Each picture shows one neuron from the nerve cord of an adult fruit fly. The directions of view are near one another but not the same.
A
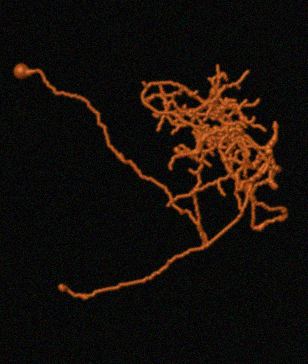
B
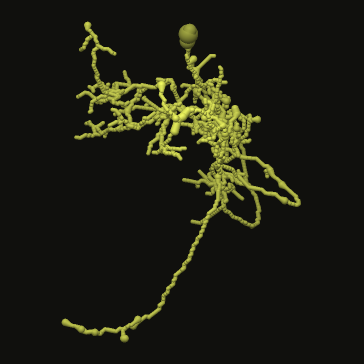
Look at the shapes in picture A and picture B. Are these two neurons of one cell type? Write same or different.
same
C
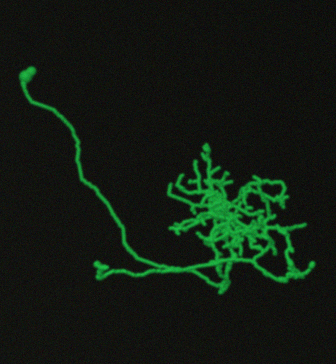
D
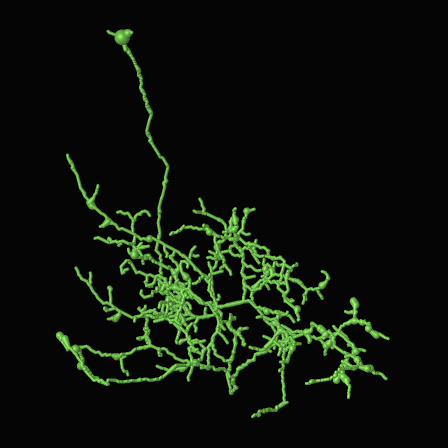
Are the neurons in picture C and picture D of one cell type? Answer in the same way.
same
